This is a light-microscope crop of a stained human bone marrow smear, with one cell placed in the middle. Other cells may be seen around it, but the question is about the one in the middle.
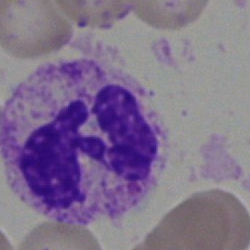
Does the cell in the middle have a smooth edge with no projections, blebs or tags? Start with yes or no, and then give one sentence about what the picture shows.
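Yes. The cell outline is round and smooth.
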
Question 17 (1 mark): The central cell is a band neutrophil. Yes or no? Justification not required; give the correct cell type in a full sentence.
No, rather than being a band neutrophil, the central cell is a segmented neutrophil.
